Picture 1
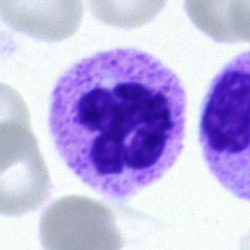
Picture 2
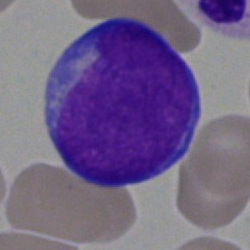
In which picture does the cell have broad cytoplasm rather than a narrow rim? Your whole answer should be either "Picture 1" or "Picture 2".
Picture 1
